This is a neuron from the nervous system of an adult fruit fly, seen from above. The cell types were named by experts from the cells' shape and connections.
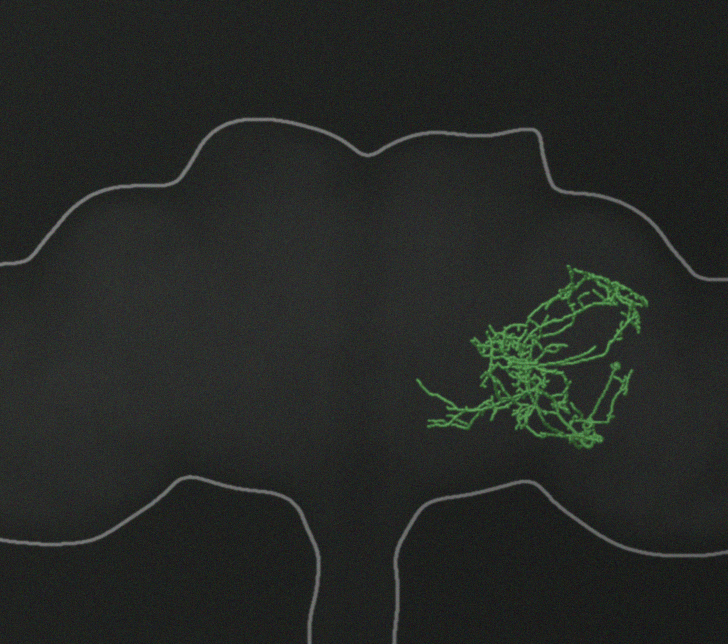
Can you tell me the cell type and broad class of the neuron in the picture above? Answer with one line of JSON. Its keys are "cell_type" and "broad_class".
{"cell_type": "CB0029", "broad_class": "central-brain intrinsic neuron"}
